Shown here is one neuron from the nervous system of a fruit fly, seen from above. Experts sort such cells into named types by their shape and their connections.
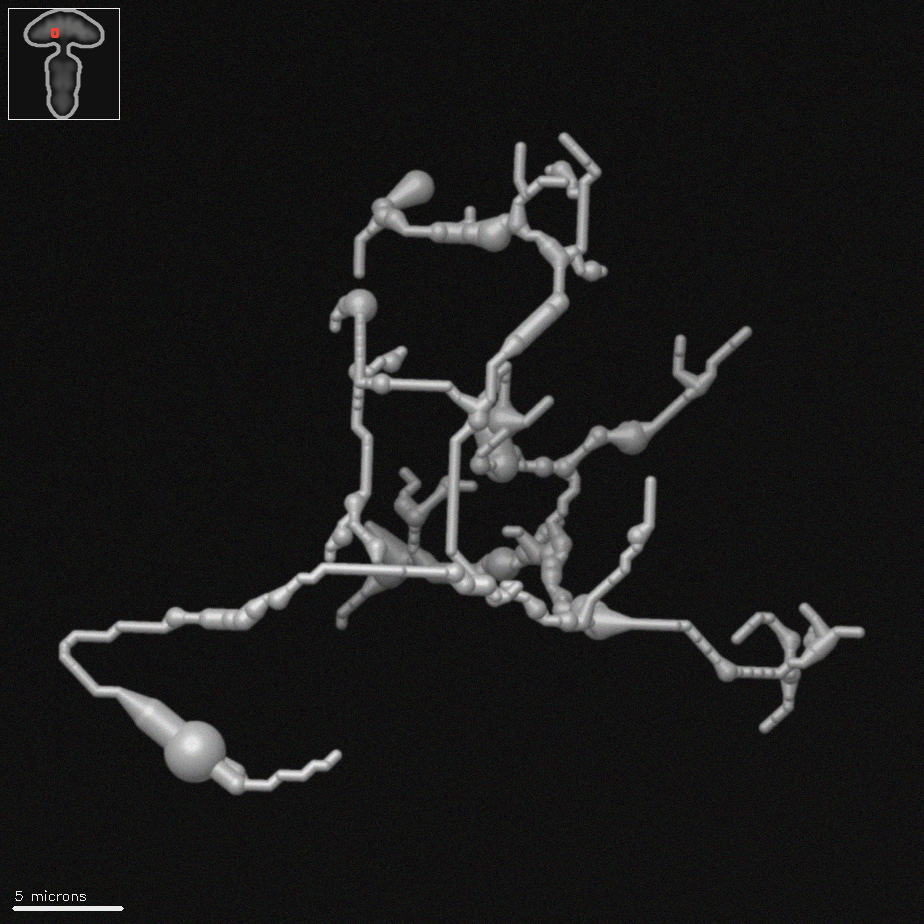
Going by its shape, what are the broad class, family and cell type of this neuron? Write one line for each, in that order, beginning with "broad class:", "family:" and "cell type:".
broad class: central-brain intrinsic neuron
family: class Kenyon Cell
cell type: KC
